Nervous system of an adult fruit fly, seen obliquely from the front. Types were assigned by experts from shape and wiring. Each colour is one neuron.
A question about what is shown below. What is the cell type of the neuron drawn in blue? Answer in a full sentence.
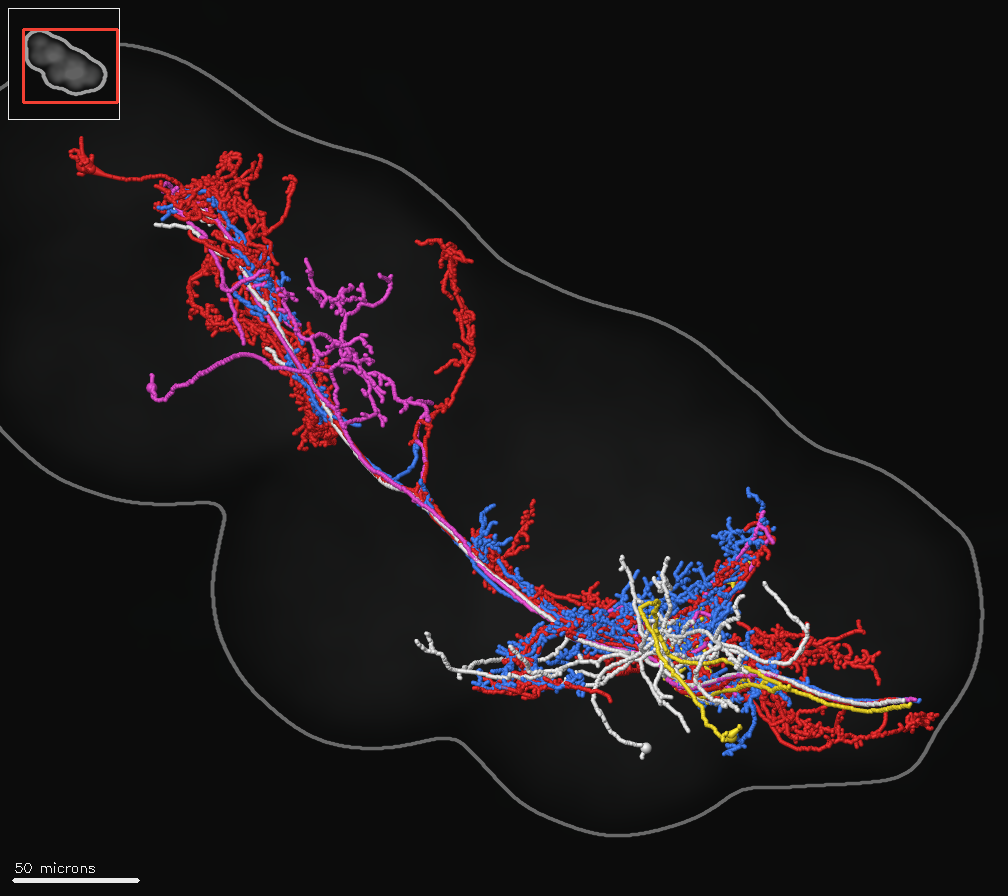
The cell type is DNge122.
